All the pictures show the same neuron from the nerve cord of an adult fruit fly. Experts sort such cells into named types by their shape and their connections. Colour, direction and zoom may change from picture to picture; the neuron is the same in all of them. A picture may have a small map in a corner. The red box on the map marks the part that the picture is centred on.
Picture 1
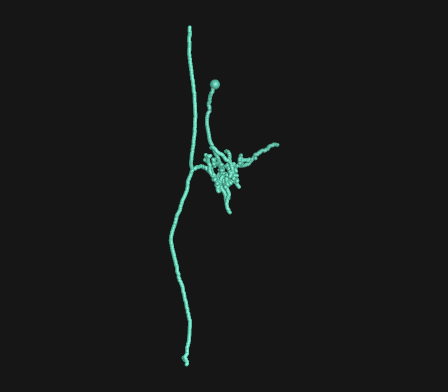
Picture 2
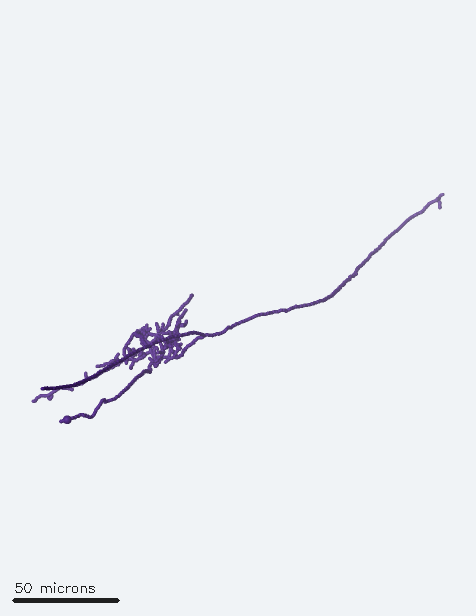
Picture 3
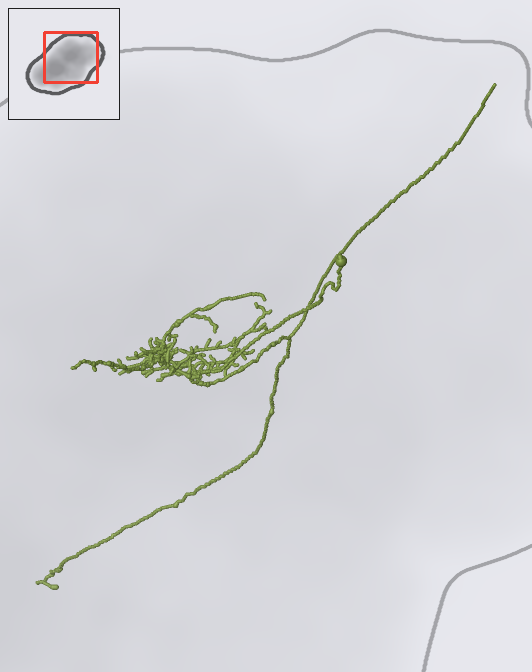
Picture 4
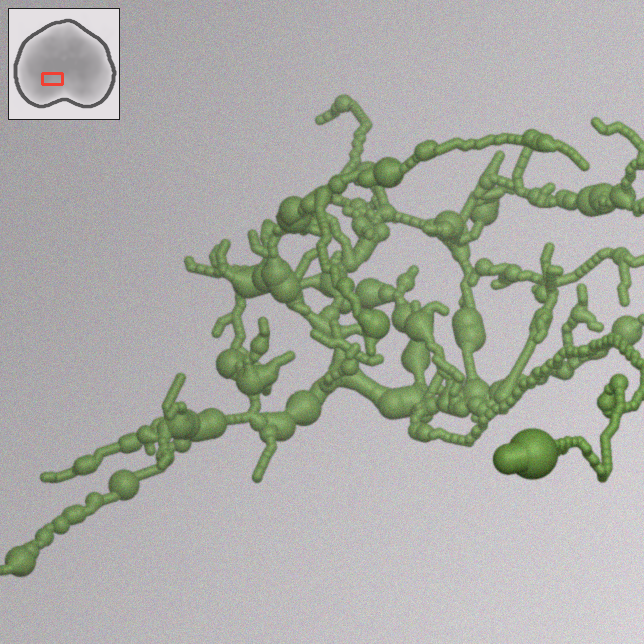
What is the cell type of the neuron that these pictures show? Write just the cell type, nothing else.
AN10B048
